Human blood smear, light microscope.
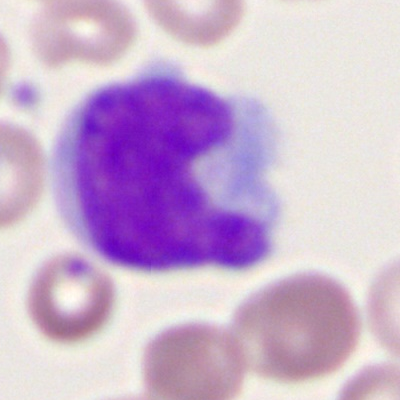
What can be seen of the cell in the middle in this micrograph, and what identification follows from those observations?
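Look first at the nucleus: a deep notch is cut into its right side. Notice that it fills most of the cell, and the chromatin stains a dense, deep purple. Around it, the cell's outline is broadly rounded. This is a monocyte.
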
